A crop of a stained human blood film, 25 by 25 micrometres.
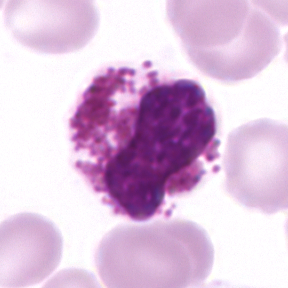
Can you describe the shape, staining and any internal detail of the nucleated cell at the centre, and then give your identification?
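Outline first: roughly round, slightly ragged where granules reach the border. Nucleus next: one broad mass pinched in at a waist, hourglass-like, set off-centre toward the right side. Between the granules, the cytoplasm is pale and almost colourless. Conclusion: an eosinophil.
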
